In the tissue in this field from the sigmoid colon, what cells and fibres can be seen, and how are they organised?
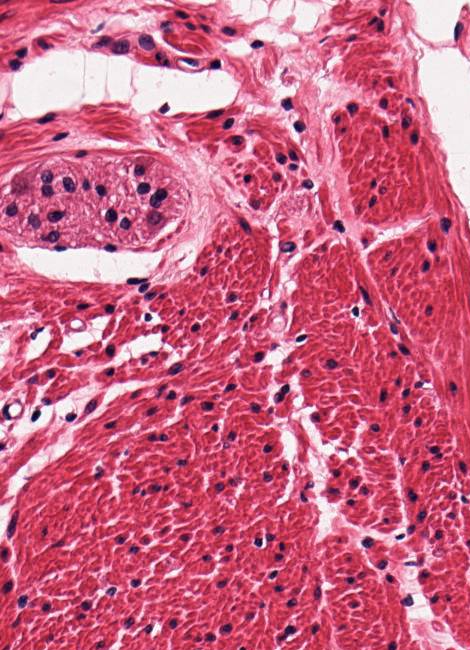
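First, smooth muscle bundles cut in several planes fill most of the field. Second, each cell has bright pink cytoplasm and one central oval to elongated nucleus. Third, thin pale pink connective tissue strands divide the bundles. Finally, a sharply bounded oval body lies upper left, its paler pink interior finely vacuolated with scattered round nuclei.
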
